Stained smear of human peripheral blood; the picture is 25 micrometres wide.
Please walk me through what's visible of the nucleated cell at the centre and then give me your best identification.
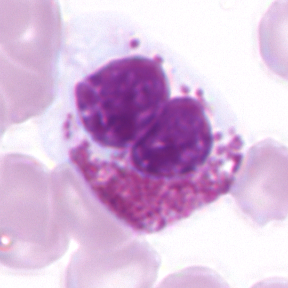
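Start with the nucleus: its upper-left lobe is larger than the lower-right one. Now the cytoplasm, which holds coarse reddish-pink granules. They crowd most densely below the nucleus; above it, the cytoplasm is pale, with just a few scattered granules. This is an eosinophil.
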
